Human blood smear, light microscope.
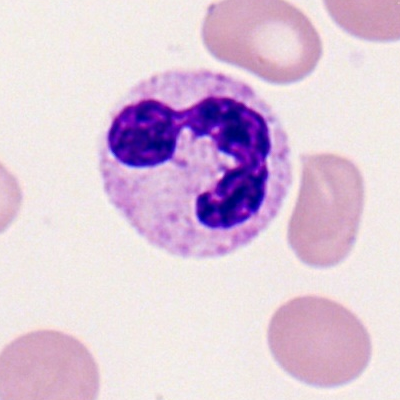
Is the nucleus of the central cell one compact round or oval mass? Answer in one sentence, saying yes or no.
No, the nucleus is stretched into a curved band and lacks separate lobes.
